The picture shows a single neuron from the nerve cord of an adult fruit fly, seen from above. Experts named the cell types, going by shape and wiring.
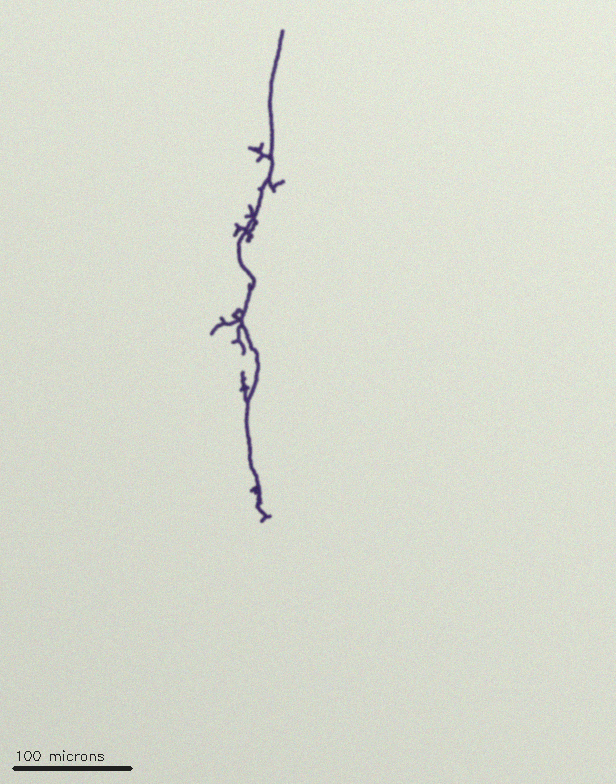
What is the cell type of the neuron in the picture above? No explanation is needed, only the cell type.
DNpe003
